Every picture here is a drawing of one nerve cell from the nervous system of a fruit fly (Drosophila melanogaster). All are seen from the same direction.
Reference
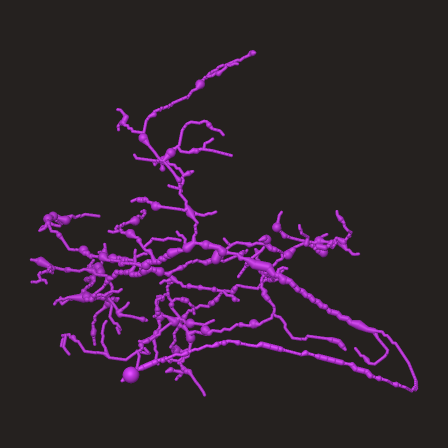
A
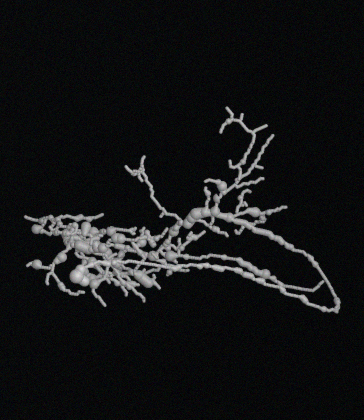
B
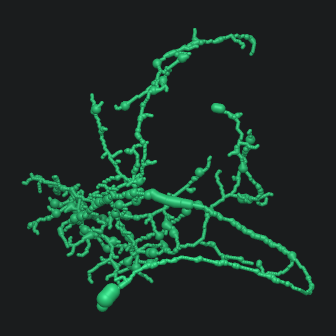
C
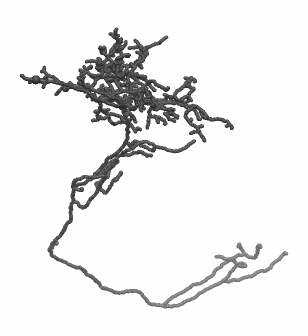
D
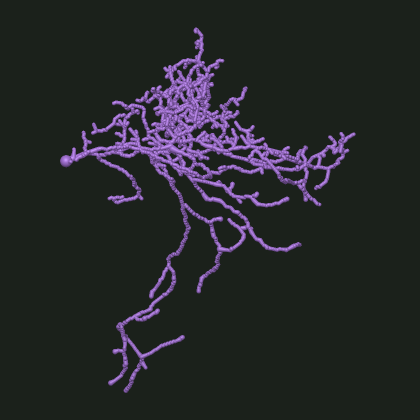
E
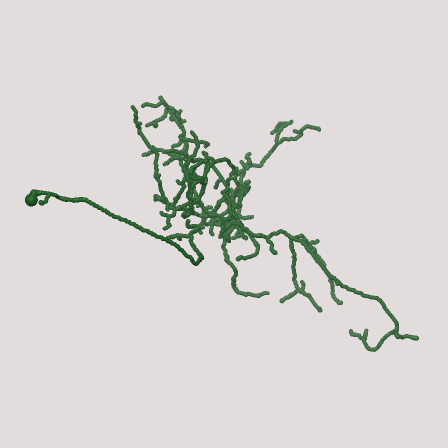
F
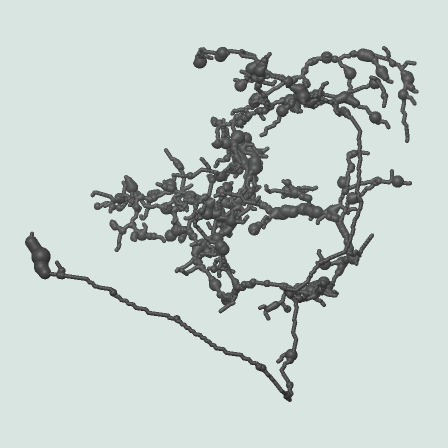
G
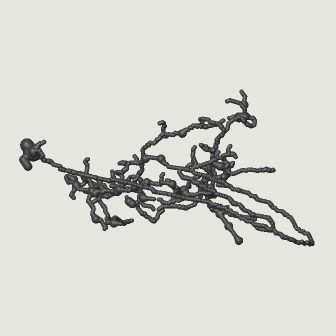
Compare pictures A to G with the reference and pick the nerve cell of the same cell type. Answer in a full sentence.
Picture B is of the same cell type.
